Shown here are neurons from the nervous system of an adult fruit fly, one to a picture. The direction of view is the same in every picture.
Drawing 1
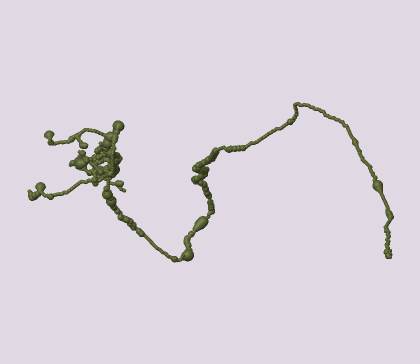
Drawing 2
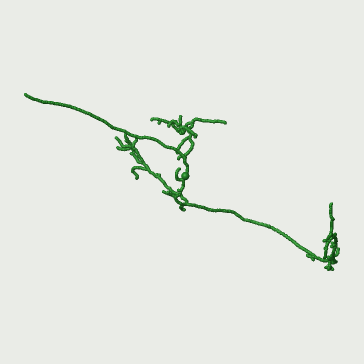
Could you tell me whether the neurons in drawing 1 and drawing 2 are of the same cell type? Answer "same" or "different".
different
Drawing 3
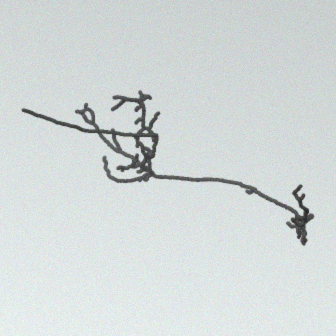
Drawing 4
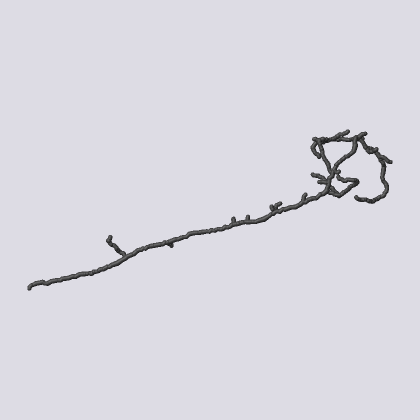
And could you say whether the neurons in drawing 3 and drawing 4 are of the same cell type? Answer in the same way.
different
